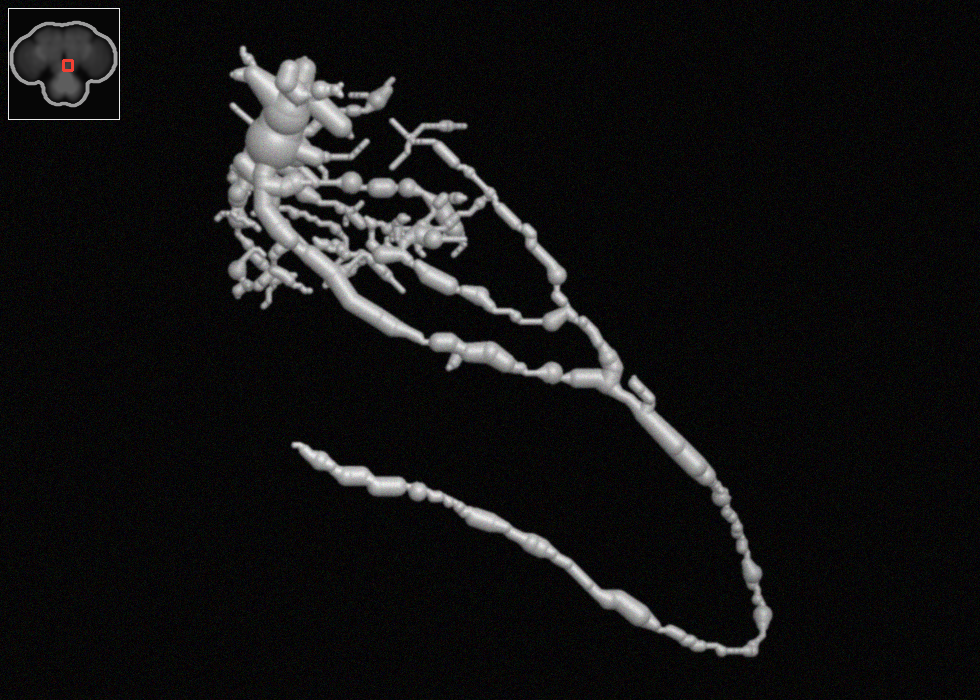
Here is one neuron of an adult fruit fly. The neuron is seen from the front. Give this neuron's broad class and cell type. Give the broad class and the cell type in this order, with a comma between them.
motor neuron of the brain, CEM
